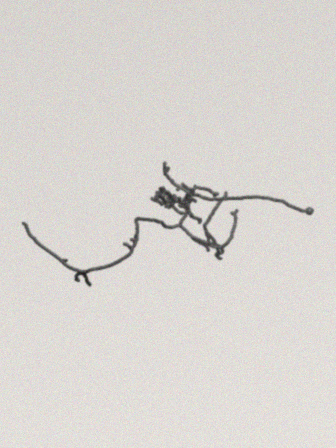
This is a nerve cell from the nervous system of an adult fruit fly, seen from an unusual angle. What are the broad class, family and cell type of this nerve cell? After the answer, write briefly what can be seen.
Its broad class is nerve-cord intrinsic neuron. Its family is hemilineage 12B. Its cell type is IN12B079_b. The cell body is on the right of the picture. In this view it is wider than it is tall.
